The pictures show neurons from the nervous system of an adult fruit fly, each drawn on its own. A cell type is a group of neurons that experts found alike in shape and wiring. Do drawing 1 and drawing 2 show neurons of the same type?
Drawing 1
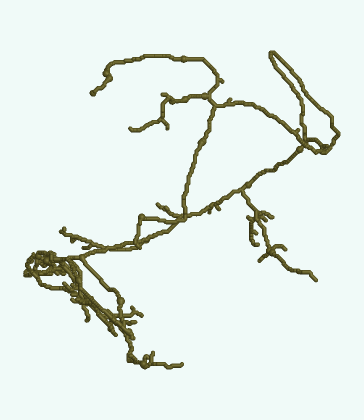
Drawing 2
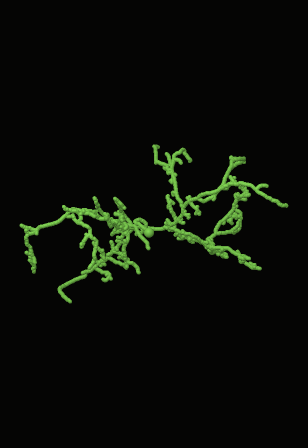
no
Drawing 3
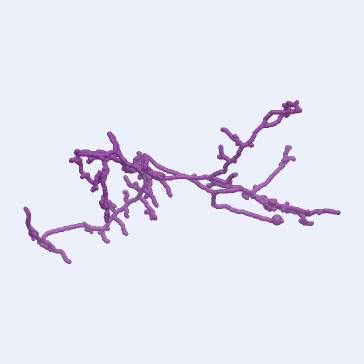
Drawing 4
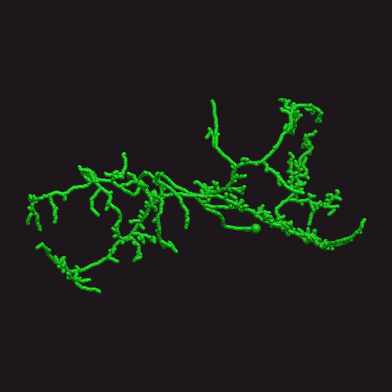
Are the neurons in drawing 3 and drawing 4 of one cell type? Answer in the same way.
yes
